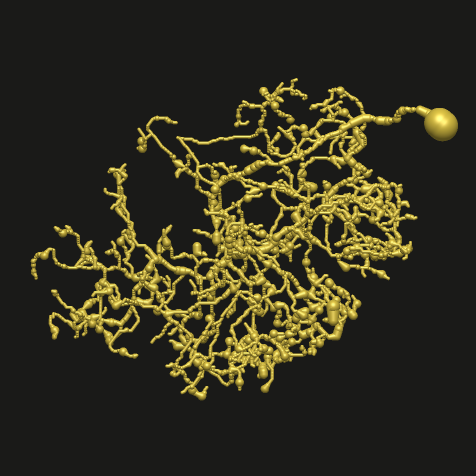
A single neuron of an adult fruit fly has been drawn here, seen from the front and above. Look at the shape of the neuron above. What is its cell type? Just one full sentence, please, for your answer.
The cell type carried by this neuron is lLN2R_a.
